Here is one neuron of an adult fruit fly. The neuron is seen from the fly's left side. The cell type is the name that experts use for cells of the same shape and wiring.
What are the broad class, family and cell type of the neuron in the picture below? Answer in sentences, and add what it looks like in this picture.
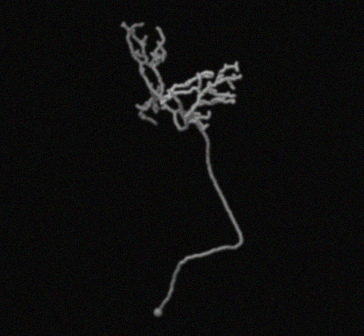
Its broad class is central-brain intrinsic neuron. The family is hemilineage LALv1_dorsal. Its cell type is FB4A_a. The cell body is at the bottom of the picture. In this view it is taller than it is wide.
